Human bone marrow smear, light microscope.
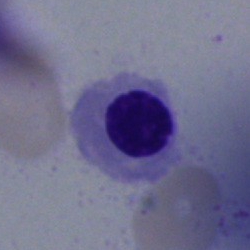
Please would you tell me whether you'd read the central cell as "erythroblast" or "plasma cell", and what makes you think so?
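This one is an erythroblast. Look at the cytoplasm: a moderate rim of pale lilac-blue surrounds the nucleus.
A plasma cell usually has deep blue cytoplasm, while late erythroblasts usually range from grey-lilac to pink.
That pale tone sets this cell apart from the deep blue of a plasma cell. The chromatin is dense and stains dark purple, and the outline is slightly wavy and irregular. The cytoplasm is wider on the lower-left side, so the nucleus sits toward the upper right.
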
